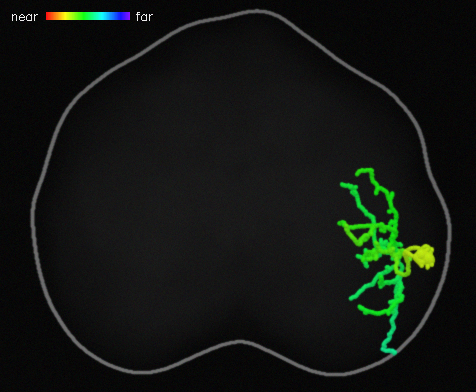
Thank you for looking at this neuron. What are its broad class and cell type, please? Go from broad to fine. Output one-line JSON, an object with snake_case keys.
{"broad_class": "motor neuron of the nerve cord", "cell_type": "Acc. tr flexor MN"}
